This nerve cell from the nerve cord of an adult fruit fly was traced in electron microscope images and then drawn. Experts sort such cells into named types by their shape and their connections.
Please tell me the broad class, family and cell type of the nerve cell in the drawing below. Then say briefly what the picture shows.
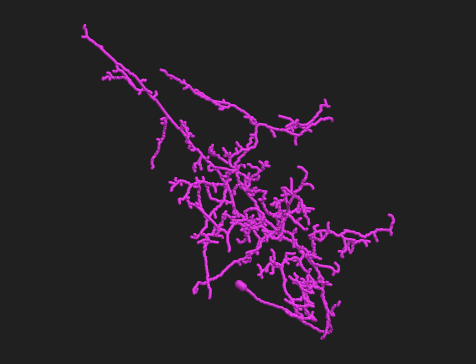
This is a nerve-cord intrinsic neuron. The family is hemilineage 00A. It is of cell type IN00A029. Dozens of branch ends can be seen. As drawn here it is about as wide as it is tall.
